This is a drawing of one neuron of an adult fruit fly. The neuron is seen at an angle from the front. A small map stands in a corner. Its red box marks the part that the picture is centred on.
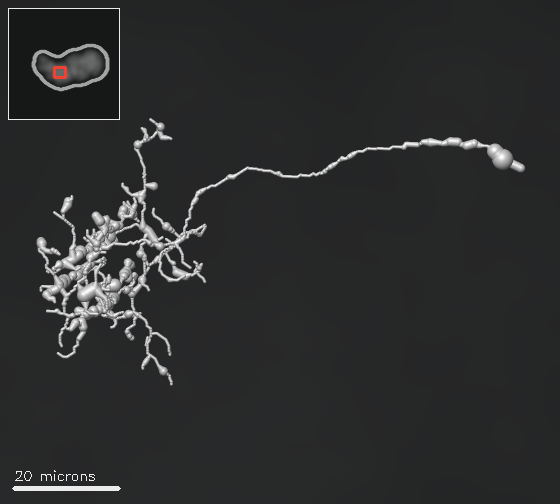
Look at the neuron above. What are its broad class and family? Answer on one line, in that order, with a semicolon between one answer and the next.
optic-lobe intrinsic neuron; Dm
